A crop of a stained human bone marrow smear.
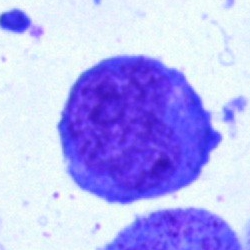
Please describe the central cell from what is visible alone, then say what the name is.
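The outline is roughly round. Purple chromatin shows a fine, lacy pattern with lighter gaps. A narrow rim of cytoplasm stains deep blue, and a small bulge projects from the right edge. The cell is a blast.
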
